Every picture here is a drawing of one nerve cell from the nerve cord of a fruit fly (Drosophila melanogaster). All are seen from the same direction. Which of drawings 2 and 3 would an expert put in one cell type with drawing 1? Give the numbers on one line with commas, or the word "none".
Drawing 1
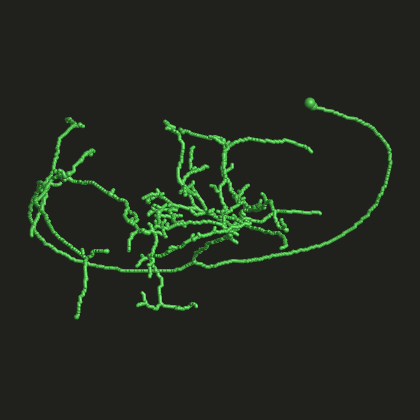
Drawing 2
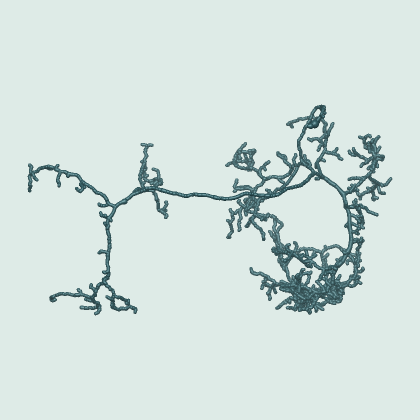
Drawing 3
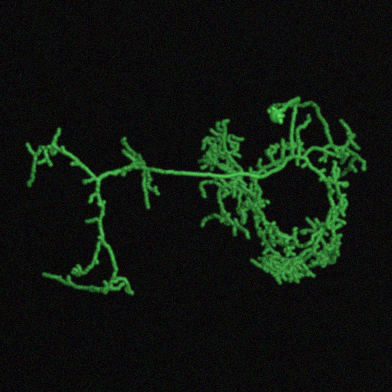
none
